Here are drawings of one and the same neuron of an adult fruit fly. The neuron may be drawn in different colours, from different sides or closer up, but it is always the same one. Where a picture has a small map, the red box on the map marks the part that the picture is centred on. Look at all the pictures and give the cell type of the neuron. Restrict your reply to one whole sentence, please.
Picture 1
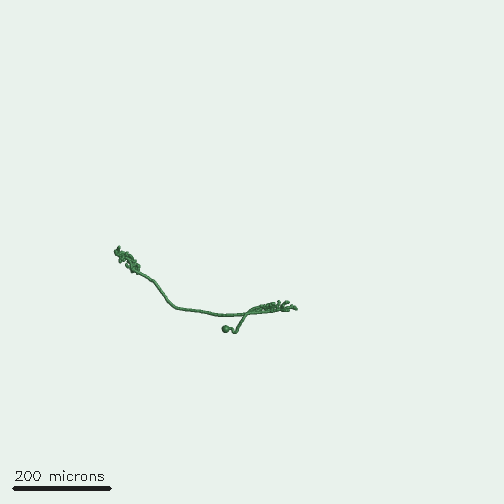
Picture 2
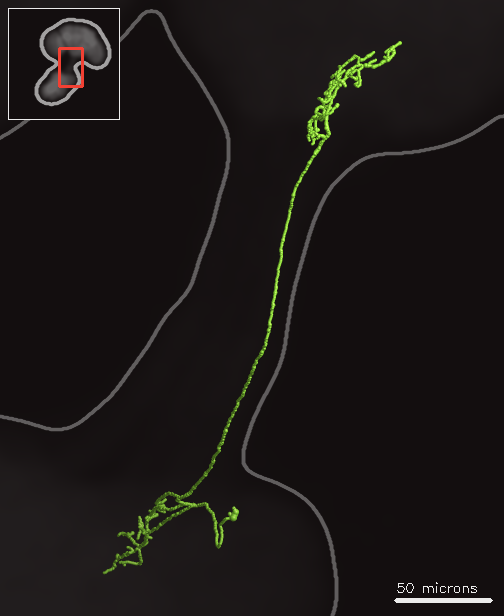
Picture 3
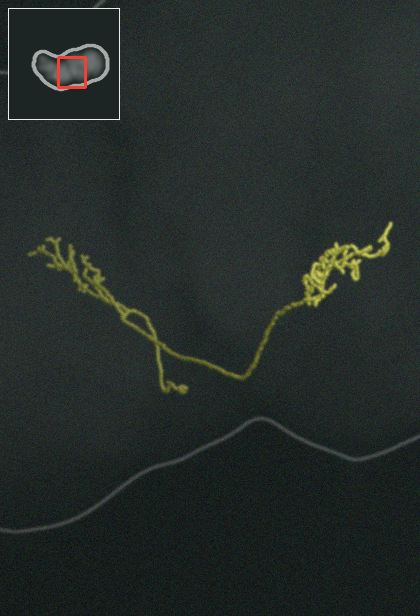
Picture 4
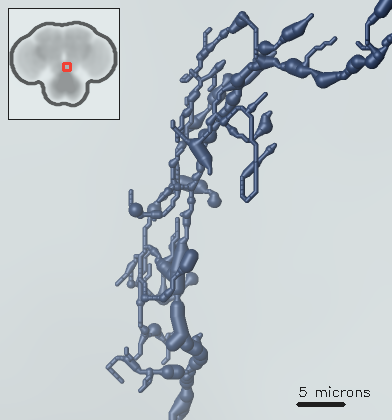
The neuron is a member of cell type AN16B078_c.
